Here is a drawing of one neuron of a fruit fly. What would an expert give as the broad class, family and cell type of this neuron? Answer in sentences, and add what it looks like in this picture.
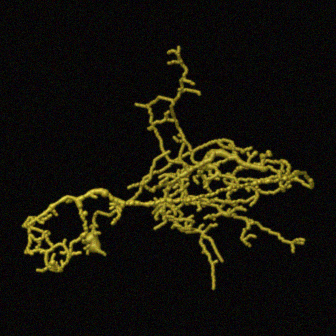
This is a central-brain intrinsic neuron. The family is hemilineage ALv2. Its cell type is CB4083. Dozens of branch ends can be seen. In this view it is about as wide as it is tall.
